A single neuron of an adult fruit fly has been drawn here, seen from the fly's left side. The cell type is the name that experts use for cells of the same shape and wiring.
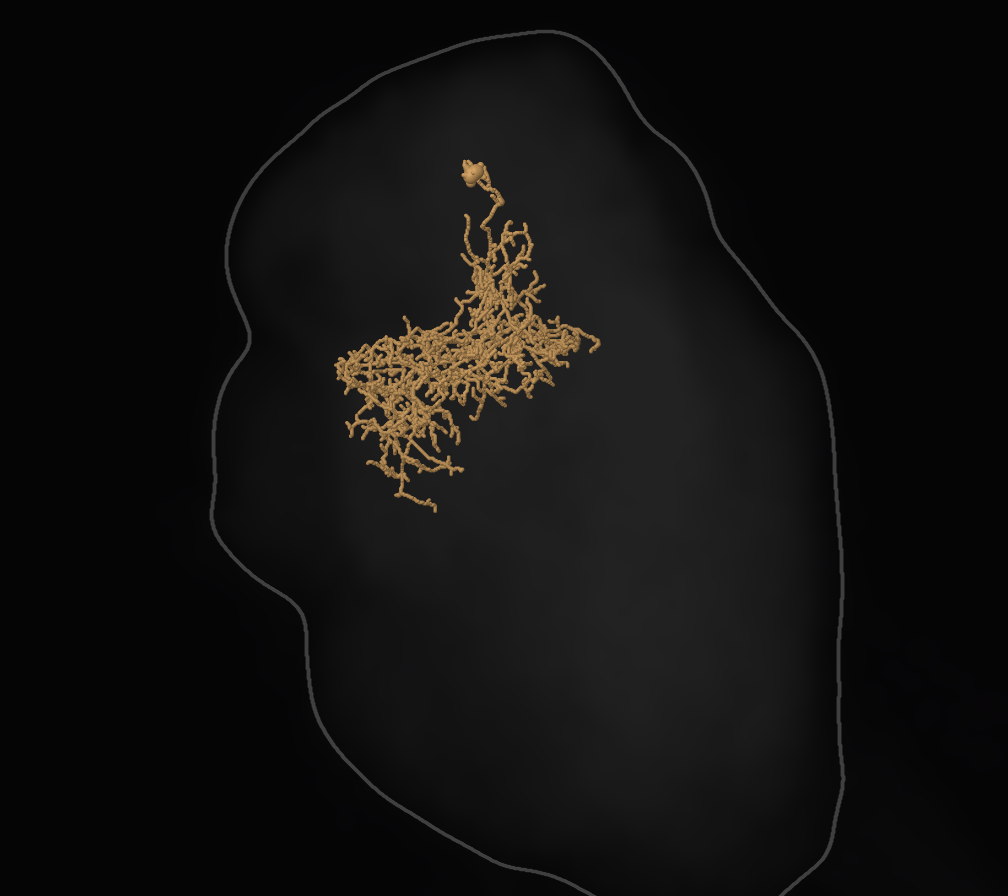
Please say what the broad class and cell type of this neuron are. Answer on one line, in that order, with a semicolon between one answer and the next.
central-brain intrinsic neuron; AVLP017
